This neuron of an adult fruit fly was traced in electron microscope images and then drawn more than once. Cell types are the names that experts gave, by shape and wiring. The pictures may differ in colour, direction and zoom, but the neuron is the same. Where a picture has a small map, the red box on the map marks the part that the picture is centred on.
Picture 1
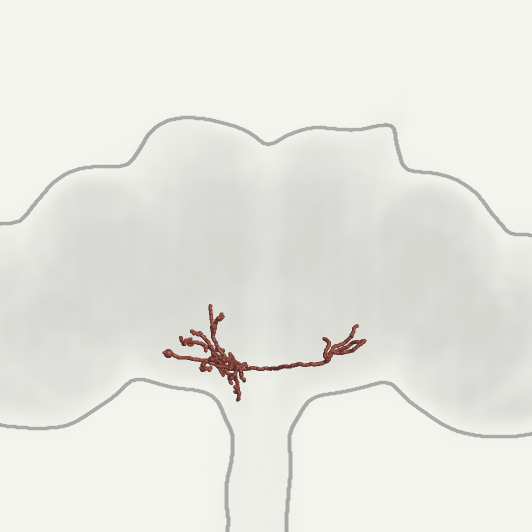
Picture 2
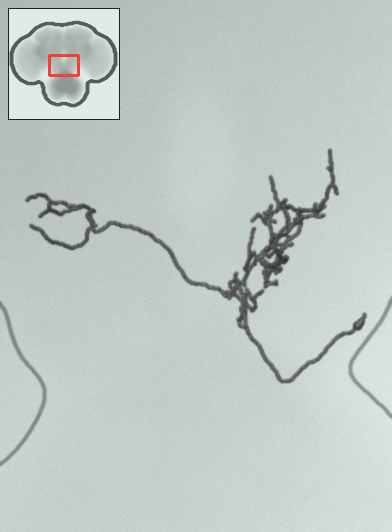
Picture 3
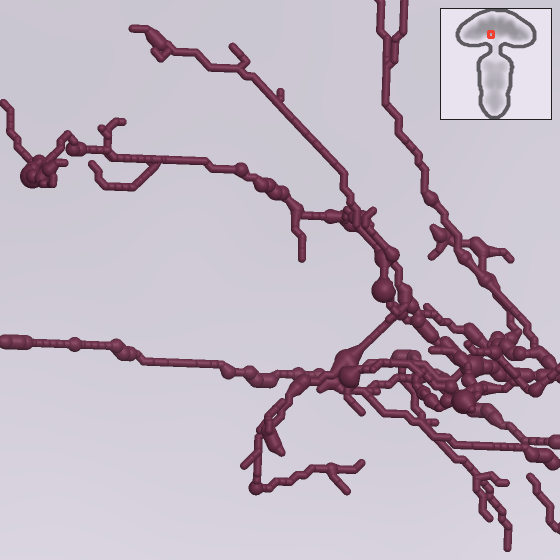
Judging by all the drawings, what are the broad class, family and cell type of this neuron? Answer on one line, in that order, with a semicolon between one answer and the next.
central-brain intrinsic neuron; hemilineage LB3; GNG435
